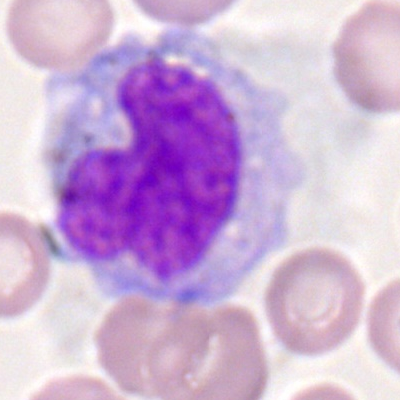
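Monocyte in a stained blood smear. Look at the nucleus: it is folded into a kidney shape, notch on the upper left. Its chromatin is loose and lacy, not densely clumped. Around it, pale grey-blue cytoplasm forms a band wider on the right than the left.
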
